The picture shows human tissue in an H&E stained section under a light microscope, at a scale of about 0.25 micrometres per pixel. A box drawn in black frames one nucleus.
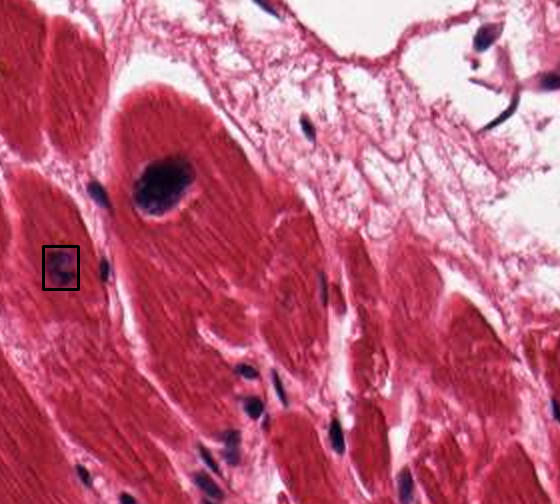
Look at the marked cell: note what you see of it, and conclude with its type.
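The nucleus is small and round to slightly oval, dark purple at its rim with a somewhat paler centre, so its staining is not even. The nucleus lies well inside the fibre, away from its borders, not pressed to the edge. The nucleus is rounder and less dense than the slender dark nuclei lying in the gaps between fibres, and much smaller than the large very dark nucleus in the fibre above. The cytoplasm around it is abundant and deep red, with fine streaks running lengthwise along the fibre. The fibre runs parallel to neighbouring red fibres, separated from them by thin pale gaps, and a slim dark elongated nucleus lies in the gap just to its right. This is a cardiomyocyte.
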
